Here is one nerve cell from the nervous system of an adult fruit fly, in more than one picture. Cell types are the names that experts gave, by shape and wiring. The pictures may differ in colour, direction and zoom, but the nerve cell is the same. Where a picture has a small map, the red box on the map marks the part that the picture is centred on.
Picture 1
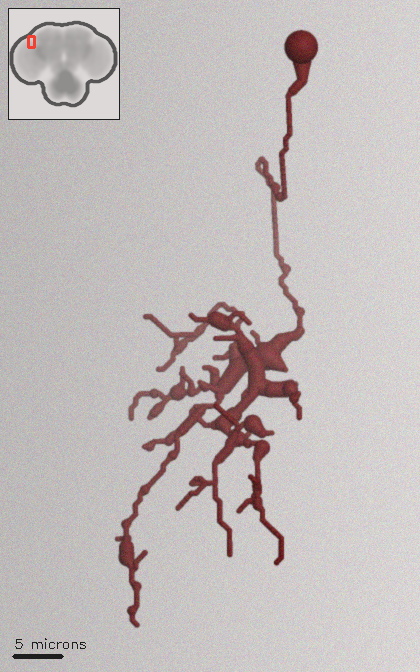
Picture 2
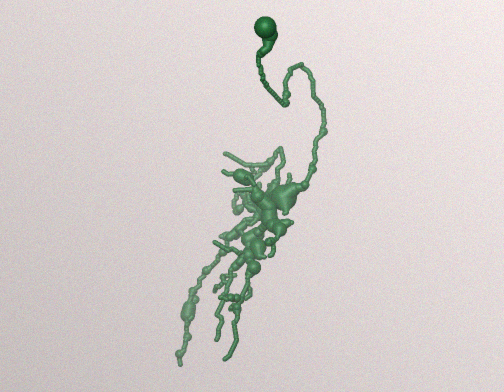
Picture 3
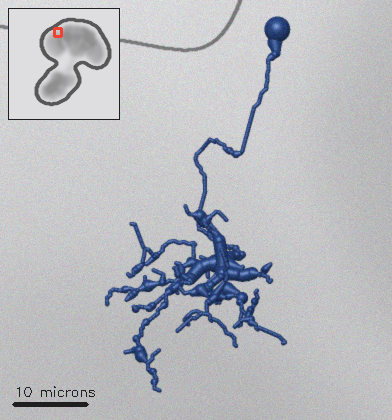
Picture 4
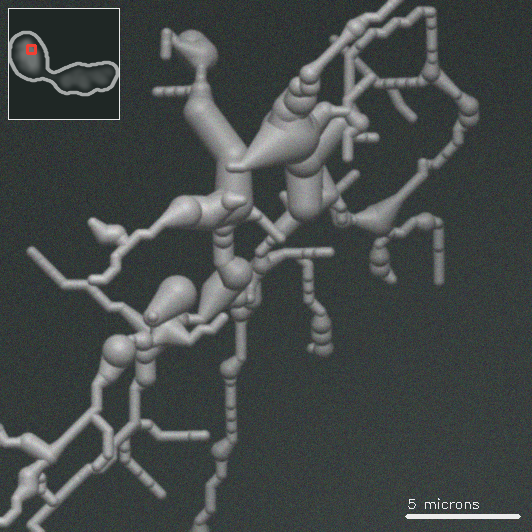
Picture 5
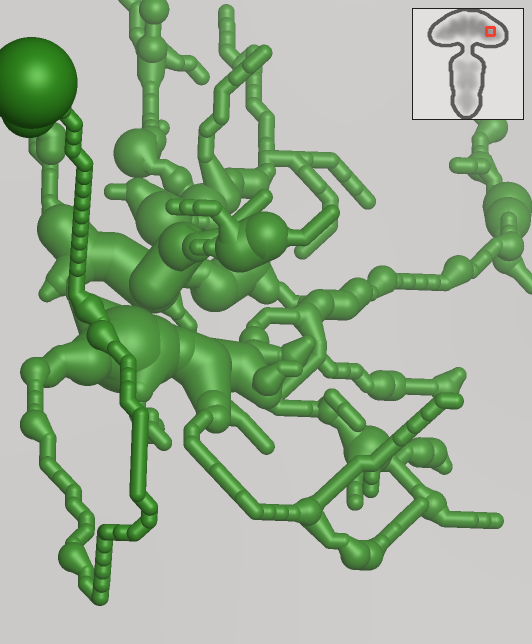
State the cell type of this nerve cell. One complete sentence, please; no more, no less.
This nerve cell carries the cell type designation Dm8a.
